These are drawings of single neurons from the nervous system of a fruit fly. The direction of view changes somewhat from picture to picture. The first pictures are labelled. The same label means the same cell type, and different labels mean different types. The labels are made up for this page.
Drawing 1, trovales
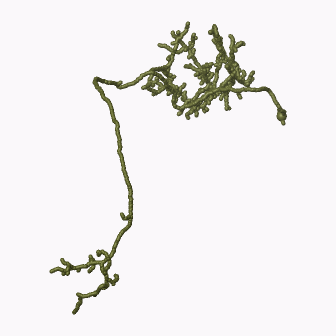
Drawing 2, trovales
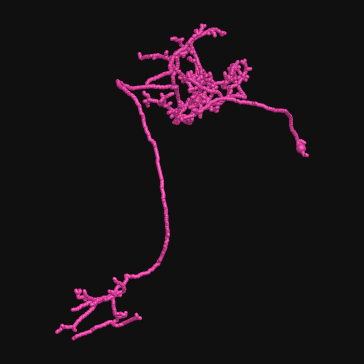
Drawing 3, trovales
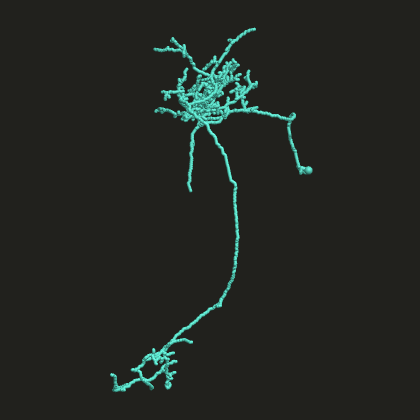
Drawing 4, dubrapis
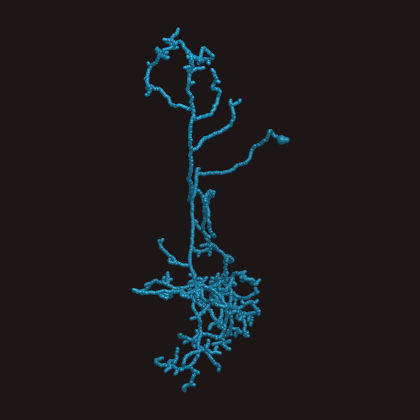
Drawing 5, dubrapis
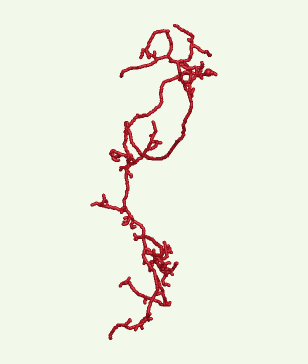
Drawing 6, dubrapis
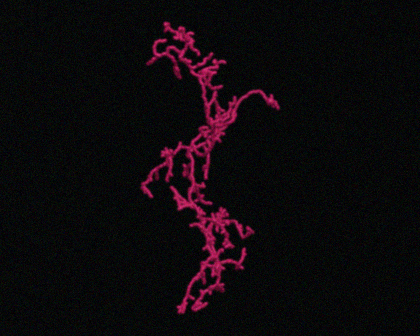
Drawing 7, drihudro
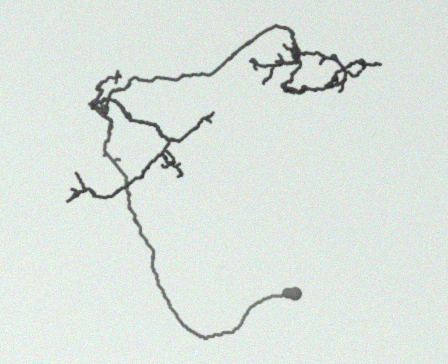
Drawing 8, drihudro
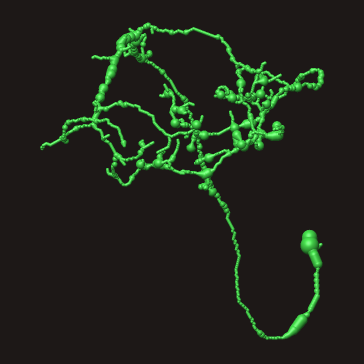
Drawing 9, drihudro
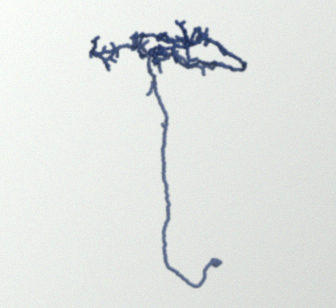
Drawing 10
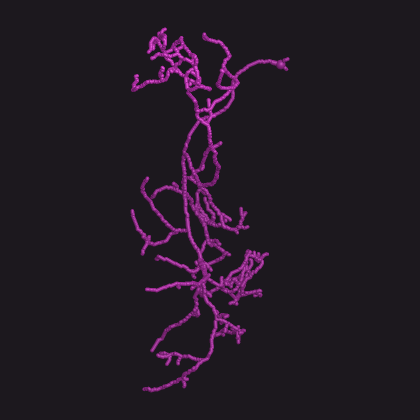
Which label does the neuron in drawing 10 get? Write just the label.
dubrapis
